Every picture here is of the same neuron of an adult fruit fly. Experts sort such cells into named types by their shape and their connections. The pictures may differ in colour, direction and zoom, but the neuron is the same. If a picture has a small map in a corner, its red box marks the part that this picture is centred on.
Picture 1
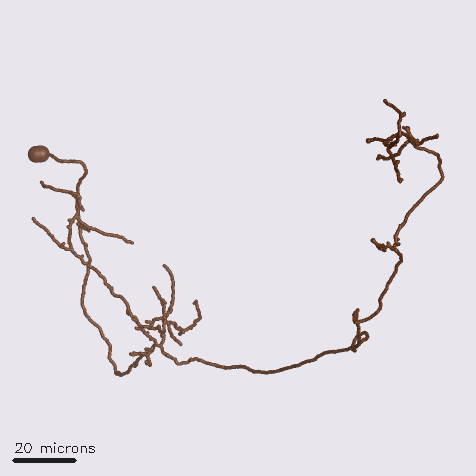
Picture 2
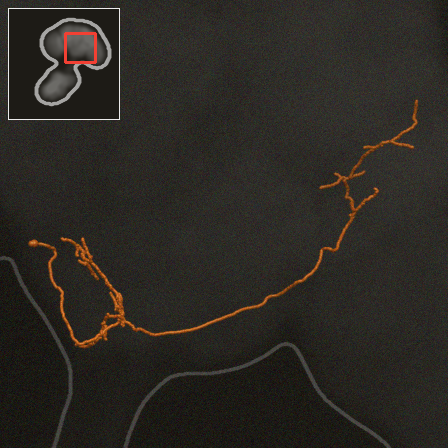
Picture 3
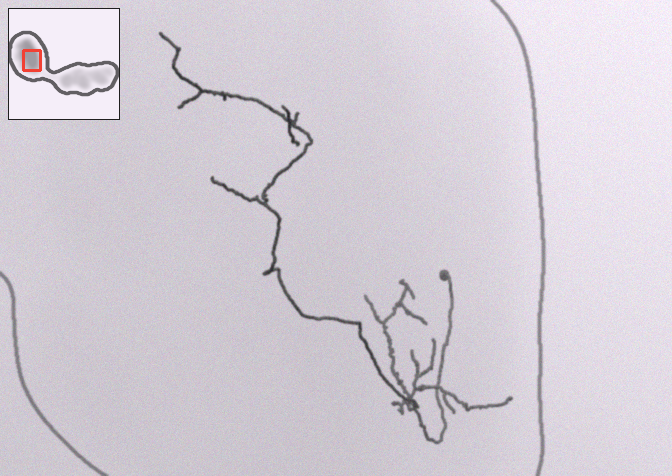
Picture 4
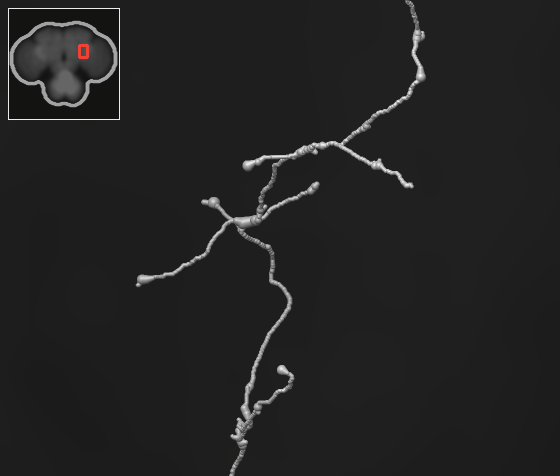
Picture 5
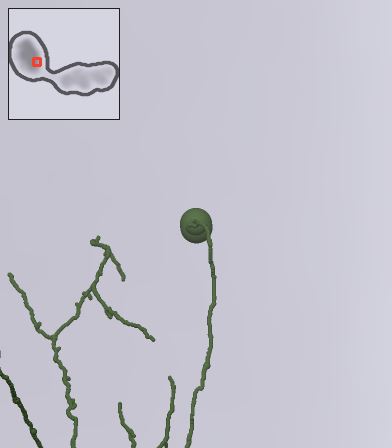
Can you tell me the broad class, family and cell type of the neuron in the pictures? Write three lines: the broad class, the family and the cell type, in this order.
central-brain intrinsic neuron
hemilineage LB19
GNG496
